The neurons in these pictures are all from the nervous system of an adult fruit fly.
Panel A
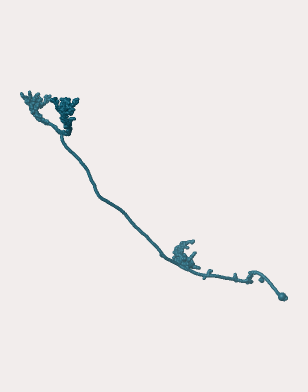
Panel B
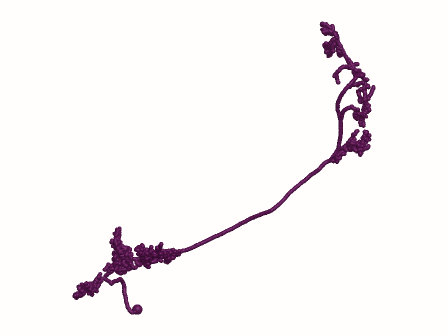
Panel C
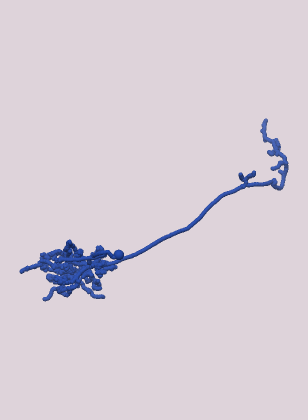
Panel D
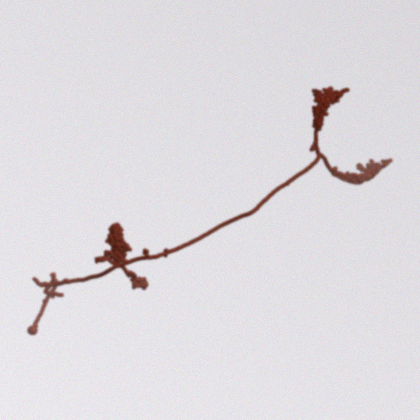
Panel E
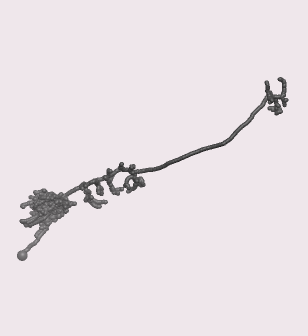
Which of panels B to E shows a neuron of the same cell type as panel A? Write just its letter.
D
